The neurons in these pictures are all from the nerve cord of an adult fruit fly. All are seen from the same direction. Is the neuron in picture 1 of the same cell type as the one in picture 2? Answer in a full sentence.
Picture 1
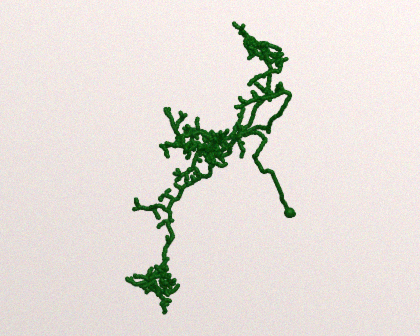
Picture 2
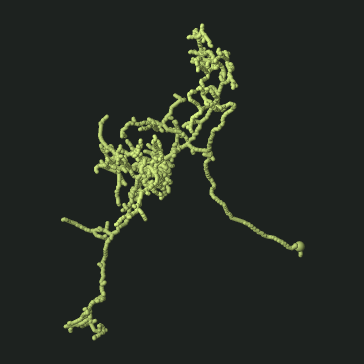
They are of the same cell type.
